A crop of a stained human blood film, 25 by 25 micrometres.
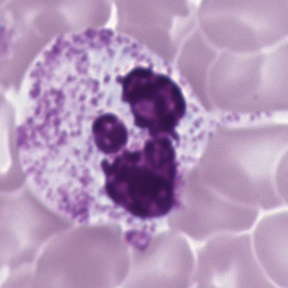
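Segmented neutrophil with plentiful, very pale, almost colourless cytoplasm. Purple-violet granules lie loosely scattered in it, with much pale cytoplasm showing between them. A small bulge containing granules sticks out from the bottom edge of the cell.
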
